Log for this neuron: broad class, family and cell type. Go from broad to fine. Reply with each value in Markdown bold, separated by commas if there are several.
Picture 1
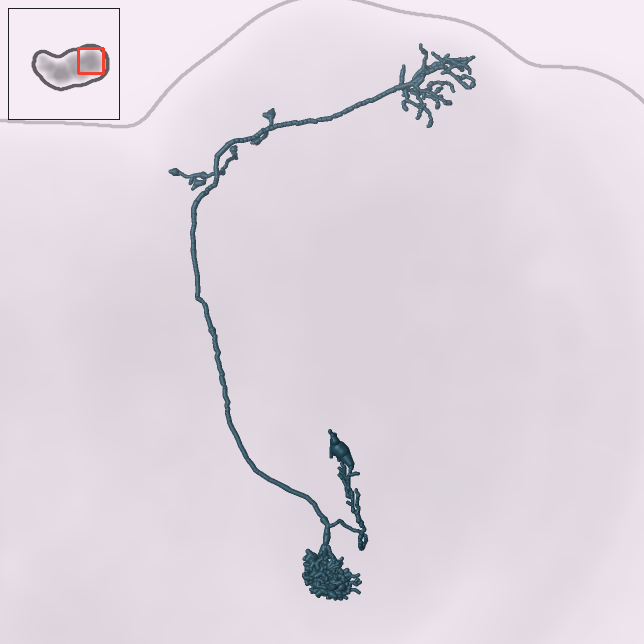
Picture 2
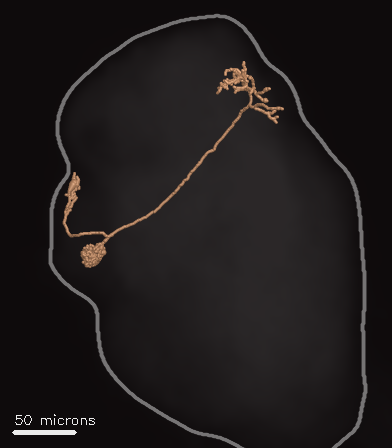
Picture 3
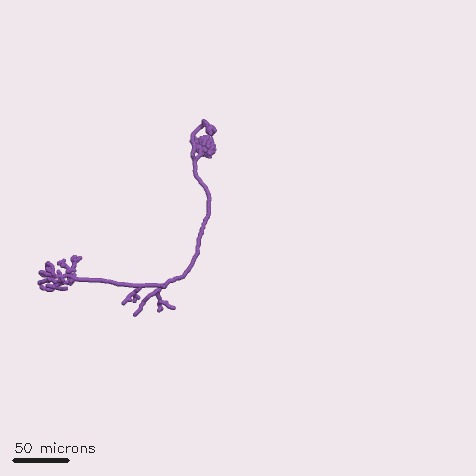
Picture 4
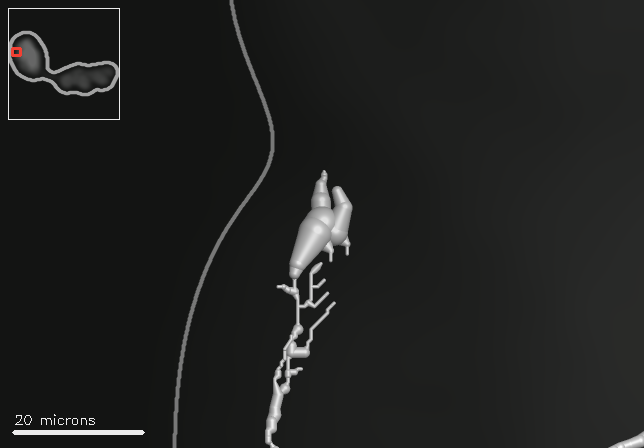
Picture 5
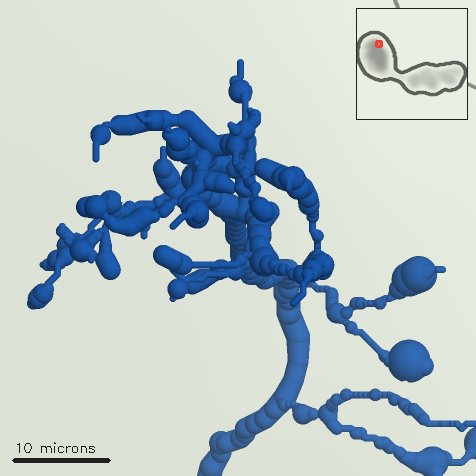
**central-brain intrinsic neuron**, **class ALPN**, **VM3_adPN**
